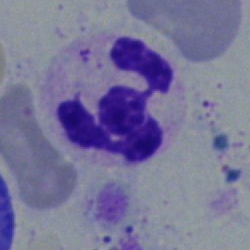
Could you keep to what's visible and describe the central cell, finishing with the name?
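Outline: round and smooth. Nucleus: divided into several lobes linked by narrow strands. Cytoplasm: fine, faint pinkish-violet granules; no vacuoles. Cell type: segmented neutrophil.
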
